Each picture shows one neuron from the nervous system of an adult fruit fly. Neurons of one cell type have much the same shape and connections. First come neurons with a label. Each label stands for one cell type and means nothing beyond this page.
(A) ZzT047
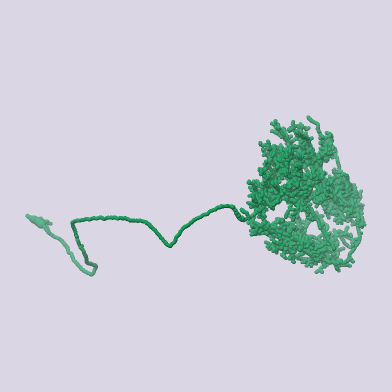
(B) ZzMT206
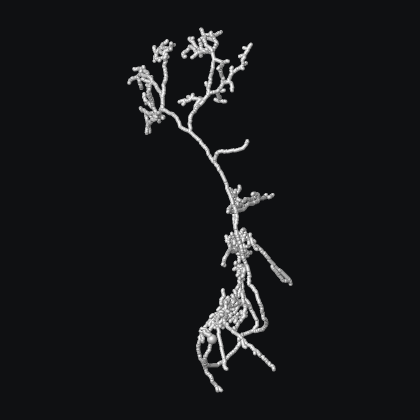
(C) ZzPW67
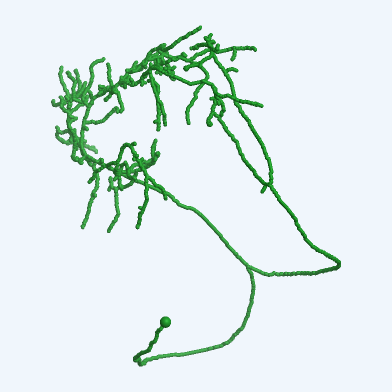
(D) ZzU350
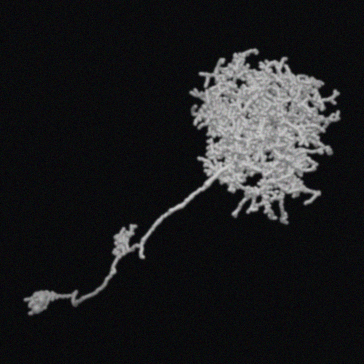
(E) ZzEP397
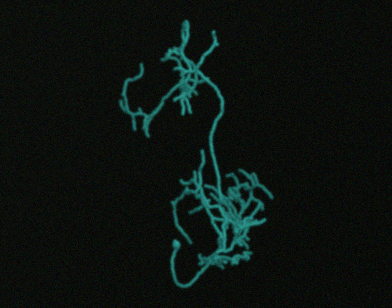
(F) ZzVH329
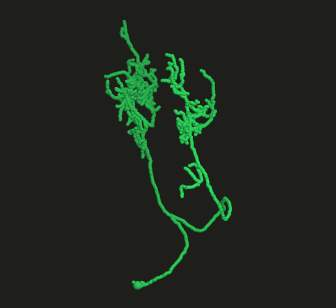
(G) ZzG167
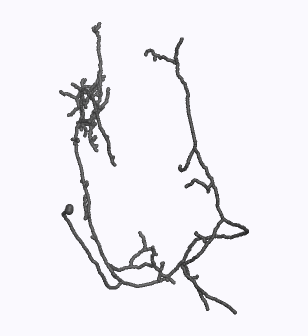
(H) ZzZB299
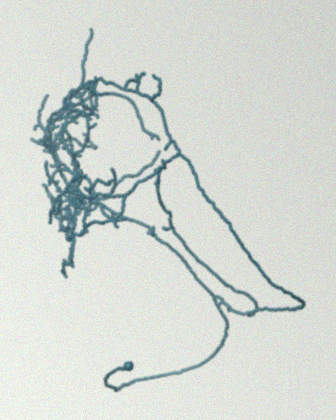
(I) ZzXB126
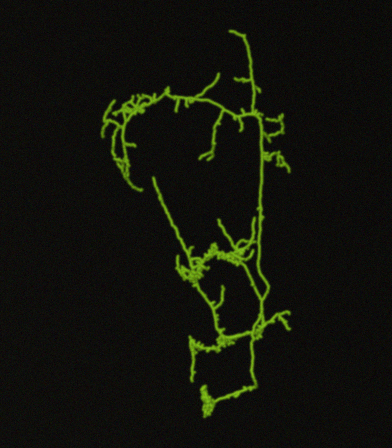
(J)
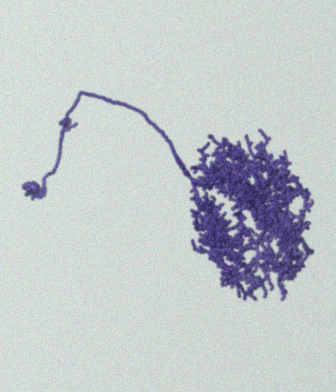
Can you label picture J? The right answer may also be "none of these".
ZzT047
